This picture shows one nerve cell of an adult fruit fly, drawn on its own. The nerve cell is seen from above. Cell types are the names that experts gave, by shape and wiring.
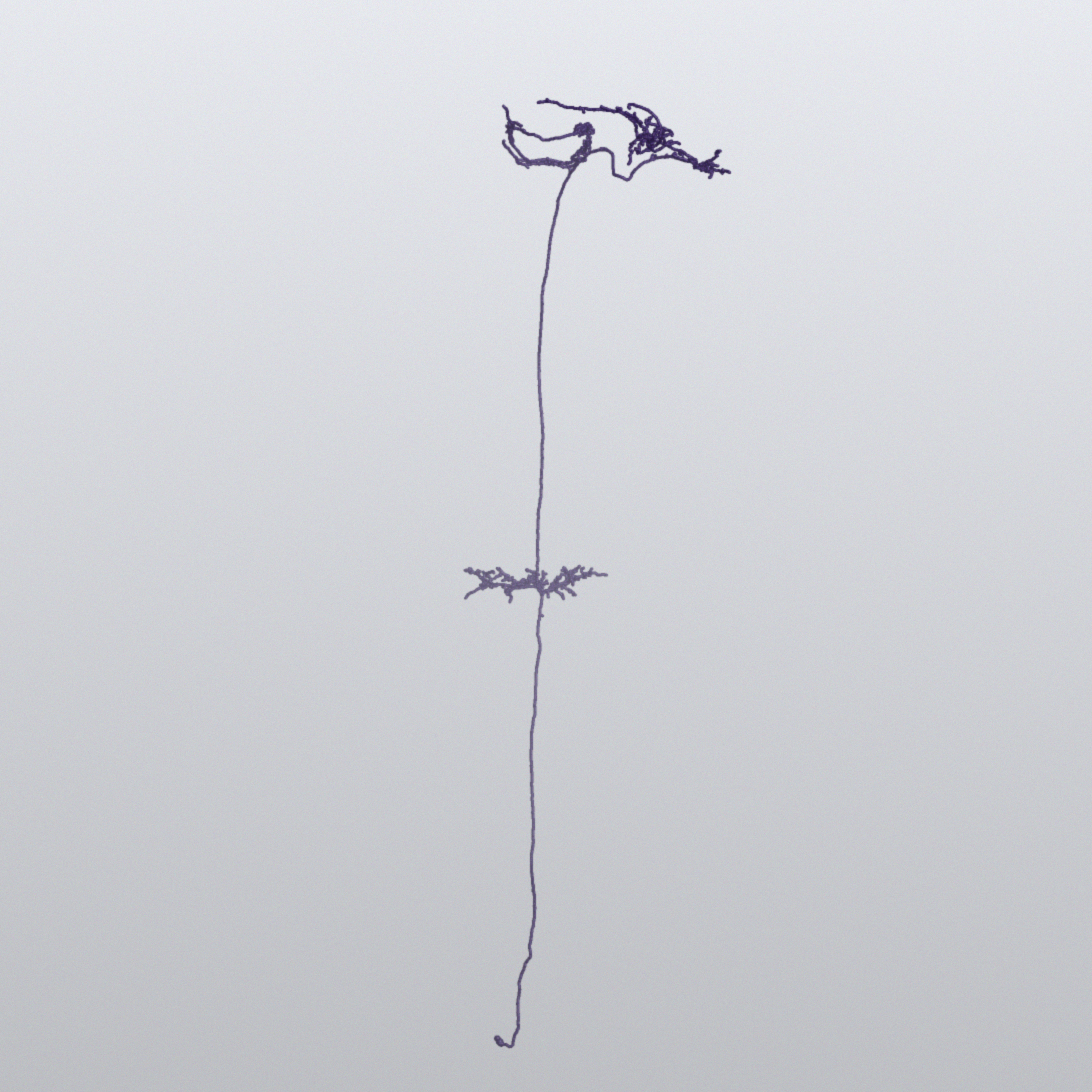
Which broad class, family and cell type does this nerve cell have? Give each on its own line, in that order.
ascending neuron
hemilineage 09B
AN09B017f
